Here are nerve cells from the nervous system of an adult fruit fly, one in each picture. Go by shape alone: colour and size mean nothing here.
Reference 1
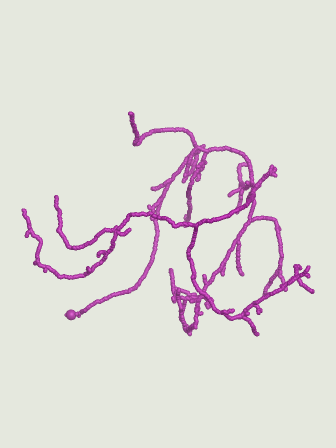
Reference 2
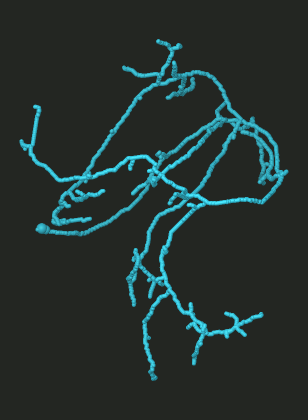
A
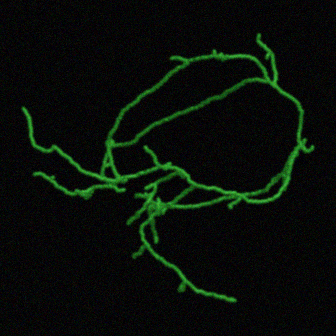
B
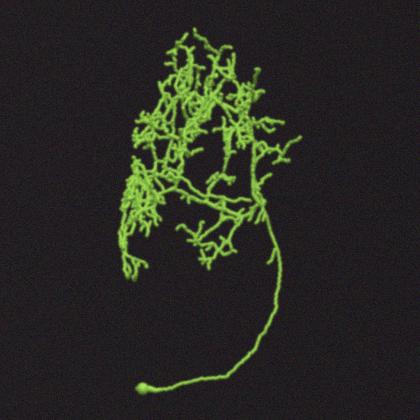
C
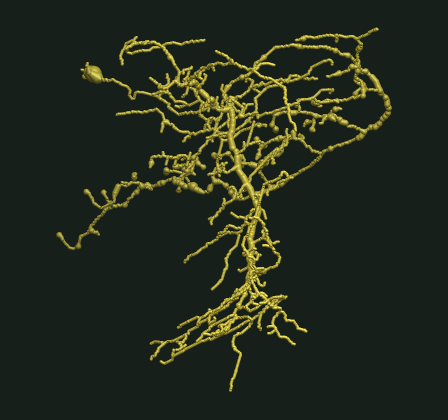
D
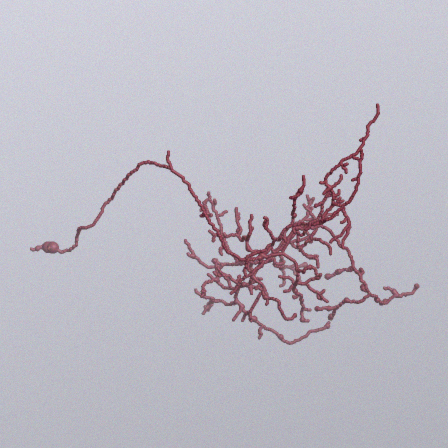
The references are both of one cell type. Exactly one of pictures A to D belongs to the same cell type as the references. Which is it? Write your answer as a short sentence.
Picture A is of the same cell type.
